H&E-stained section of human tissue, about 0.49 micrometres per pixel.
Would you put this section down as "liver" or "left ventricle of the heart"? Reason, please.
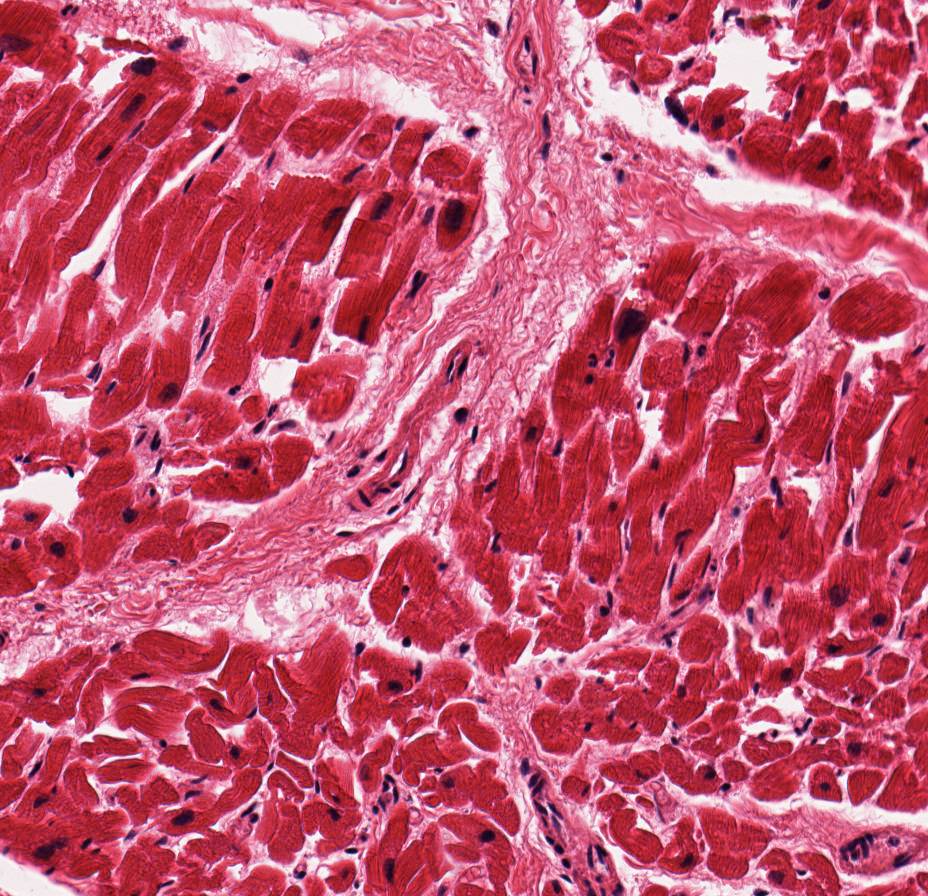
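It's left ventricle of the heart.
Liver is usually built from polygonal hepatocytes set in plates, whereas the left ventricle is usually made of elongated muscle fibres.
Here the muscle fibres branch and join one another, their nuclei central. A pale pink fibrous band splits the bundles from top centre toward the left edge. Upper ones are mostly cut lengthwise, many lower ones across or obliquely.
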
